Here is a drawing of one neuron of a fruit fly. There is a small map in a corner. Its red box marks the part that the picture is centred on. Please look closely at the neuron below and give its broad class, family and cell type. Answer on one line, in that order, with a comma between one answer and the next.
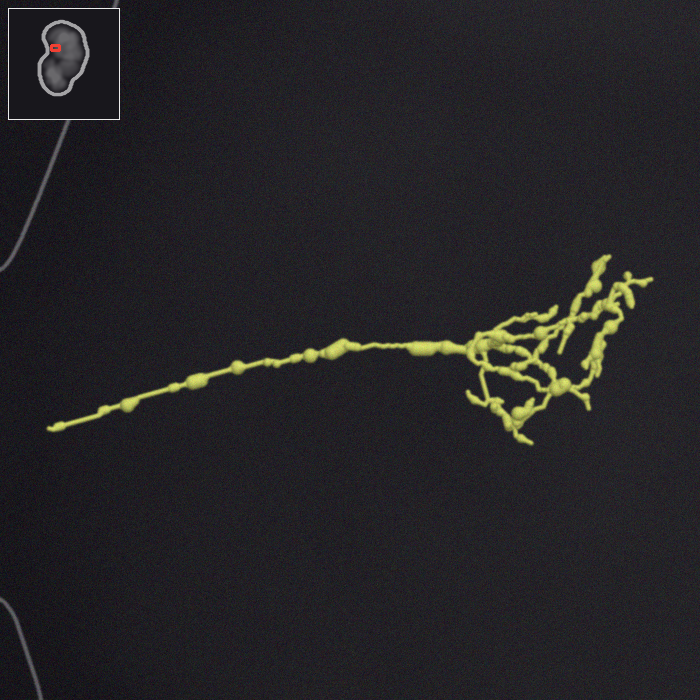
sensory neuron entering the brain, class gustatory, LB3a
